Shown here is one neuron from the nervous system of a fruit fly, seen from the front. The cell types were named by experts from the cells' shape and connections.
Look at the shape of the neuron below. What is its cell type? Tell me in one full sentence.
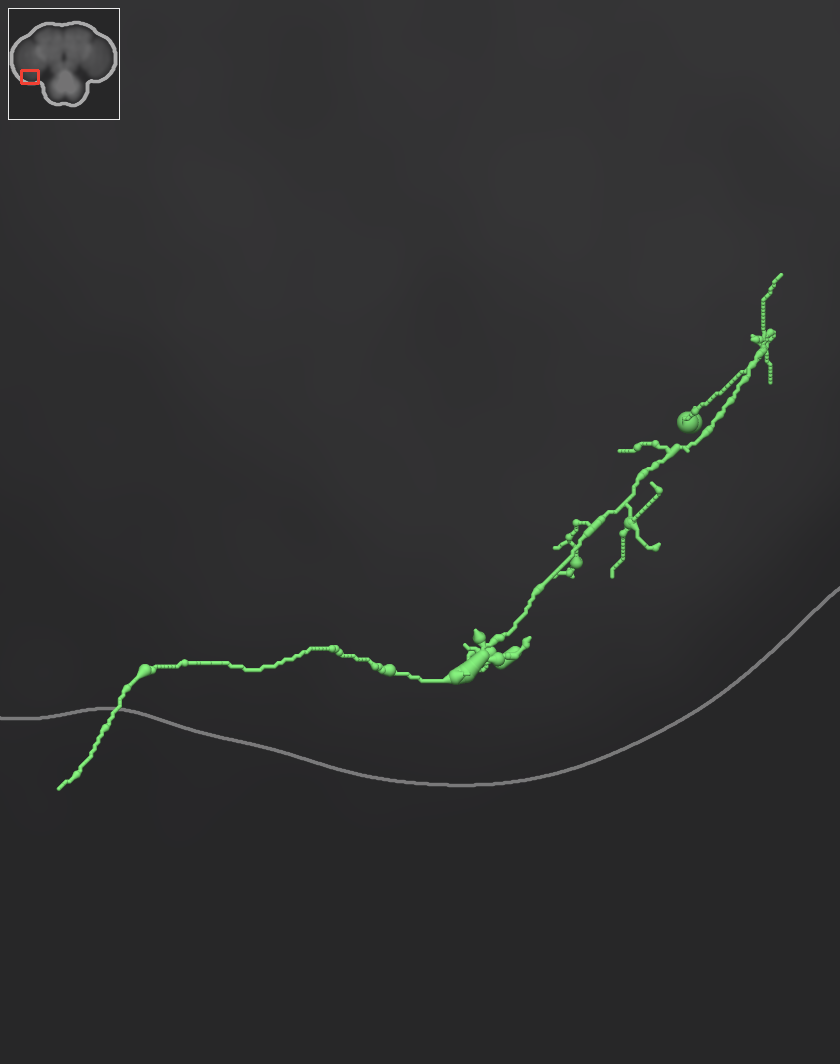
It is as C2 that this neuron is typed.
